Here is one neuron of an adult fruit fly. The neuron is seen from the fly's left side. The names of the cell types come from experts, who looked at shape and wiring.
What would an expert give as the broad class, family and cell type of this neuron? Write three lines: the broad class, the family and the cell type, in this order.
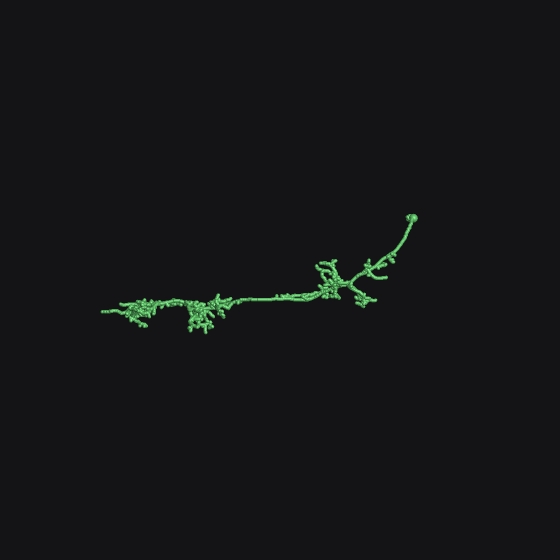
nerve-cord intrinsic neuron
hemilineage 09A
IN09A019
